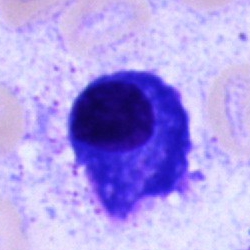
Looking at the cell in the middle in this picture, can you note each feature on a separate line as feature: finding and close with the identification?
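Outline: irregular, bulging lumps along right and lower edges
Chromatin: very dark, dense, almost uniformly deep purple
Cytoplasm: abundant, deep blue, mostly below and right of nucleus
Spots: a few, small and pale, in lower cytoplasm
Name: plasma cell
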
